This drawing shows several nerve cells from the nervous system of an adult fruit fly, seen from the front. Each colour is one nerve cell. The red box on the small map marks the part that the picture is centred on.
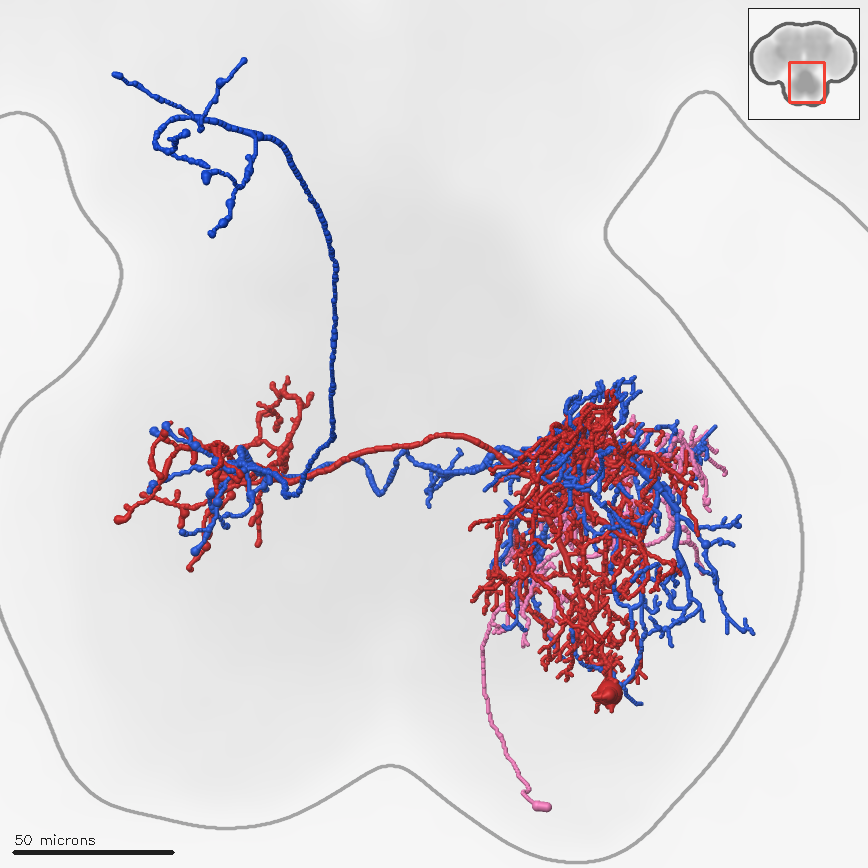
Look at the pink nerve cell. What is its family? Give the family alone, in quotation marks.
"hemilineage 04B"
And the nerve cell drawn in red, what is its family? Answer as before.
"hemilineage 07B"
